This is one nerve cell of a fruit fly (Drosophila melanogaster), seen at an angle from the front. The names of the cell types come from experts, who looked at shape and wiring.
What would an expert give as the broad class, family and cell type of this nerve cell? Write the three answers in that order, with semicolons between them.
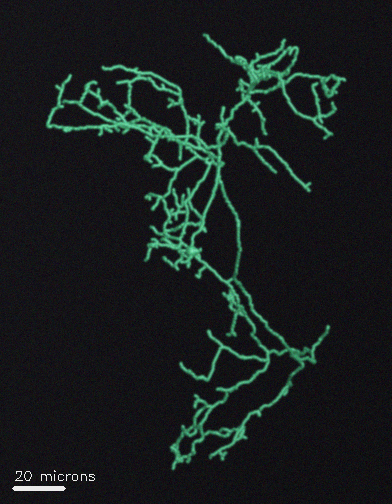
central-brain intrinsic neuron; hemilineage CREa2_ventral; CB3441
